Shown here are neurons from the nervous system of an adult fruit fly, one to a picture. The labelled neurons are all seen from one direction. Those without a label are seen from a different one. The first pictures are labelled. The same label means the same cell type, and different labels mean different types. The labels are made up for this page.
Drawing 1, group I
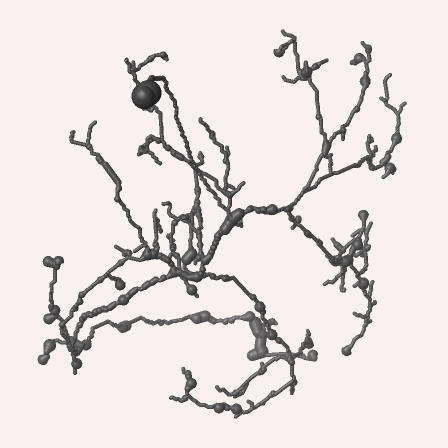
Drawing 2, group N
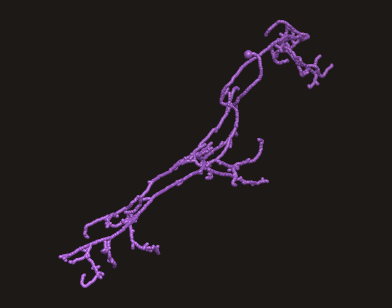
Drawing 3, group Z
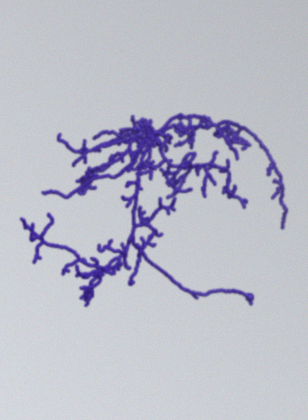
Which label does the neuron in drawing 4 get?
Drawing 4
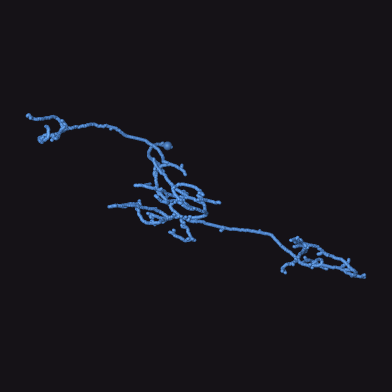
group N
